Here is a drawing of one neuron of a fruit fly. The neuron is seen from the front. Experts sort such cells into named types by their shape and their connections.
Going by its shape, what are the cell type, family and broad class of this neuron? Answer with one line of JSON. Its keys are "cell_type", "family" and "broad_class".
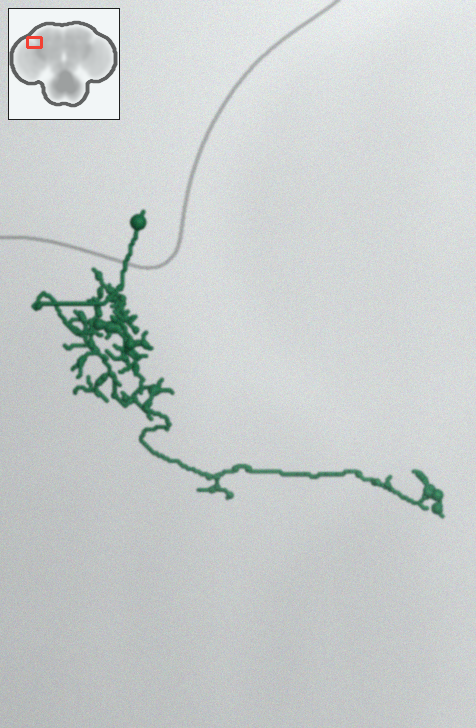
{"cell_type": "TmY10", "family": "TmY", "broad_class": "optic-lobe intrinsic neuron"}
